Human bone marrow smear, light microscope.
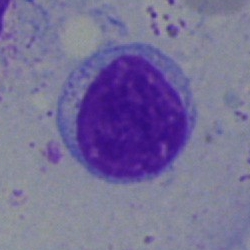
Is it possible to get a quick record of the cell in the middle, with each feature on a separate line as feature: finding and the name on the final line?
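Nucleus: fills most of the cell, it seems
Cytoplasm: only a narrow rim, pale blue
Position: nucleus slightly off-centre, rim wider on the left
Chromatin: dark purple, small paler patches scattered through it
Name: lymphocyte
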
